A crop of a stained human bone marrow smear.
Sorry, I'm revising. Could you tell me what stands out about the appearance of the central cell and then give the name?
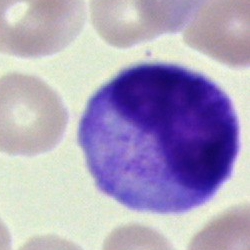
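Nucleus: off-centre, toward the upper right of the cell. Chromatin: dense and dark purple. Cytoplasm: pale blue-lavender, holding fine purple granules. The cell is a metamyelocyte.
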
